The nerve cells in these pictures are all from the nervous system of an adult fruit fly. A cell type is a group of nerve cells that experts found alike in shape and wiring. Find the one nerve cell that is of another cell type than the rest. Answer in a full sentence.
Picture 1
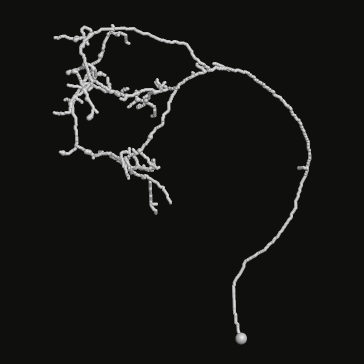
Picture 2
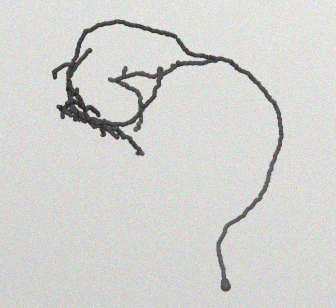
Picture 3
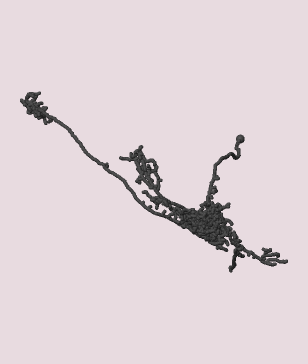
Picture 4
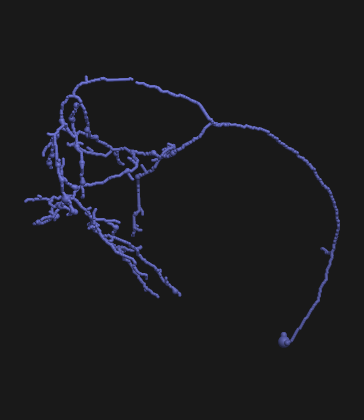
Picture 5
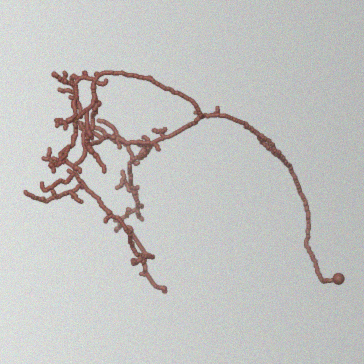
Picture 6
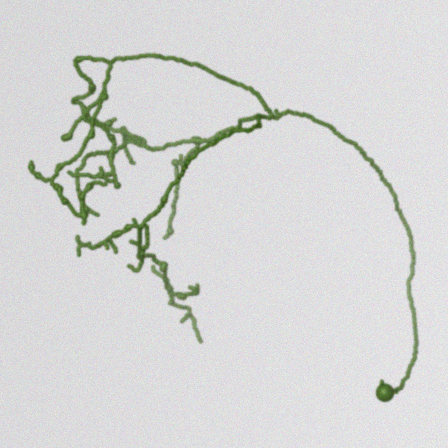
Picture 3 shows a nerve cell of another cell type.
